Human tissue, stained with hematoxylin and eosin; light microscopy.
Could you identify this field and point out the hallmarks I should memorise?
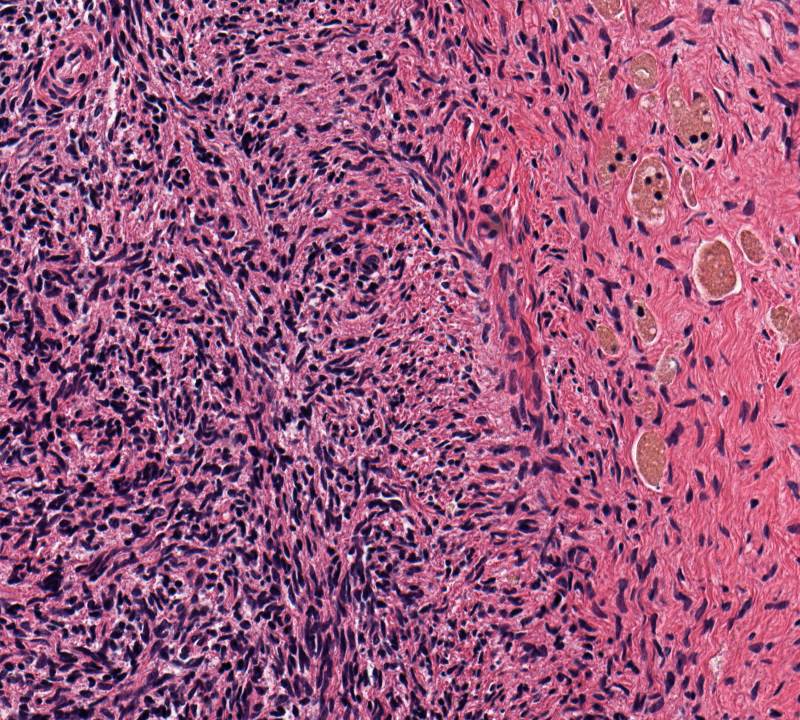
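I'd say ovarian cortex, filling the densely cellular left two-thirds. Its cells are spindle-shaped, with elongated dark-staining nuclei and scant cytoplasm, lying in short bundles that cross and swirl in many directions.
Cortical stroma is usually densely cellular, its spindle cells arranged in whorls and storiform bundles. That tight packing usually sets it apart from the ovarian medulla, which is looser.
Along the right side, though, a less cellular pink area is made of dense collagen with sparse scattered spindle nuclei.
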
